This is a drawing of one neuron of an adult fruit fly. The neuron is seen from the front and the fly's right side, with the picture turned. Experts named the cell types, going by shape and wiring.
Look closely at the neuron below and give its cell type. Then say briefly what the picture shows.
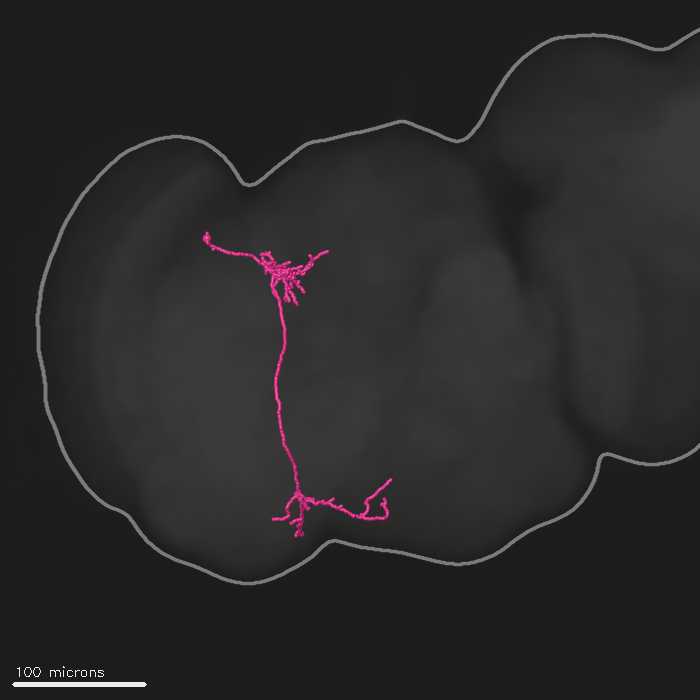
It is of cell type SMP735. This is a central-brain intrinsic neuron. By the scale bar it is about 250 microns tall in this view. In this view it is taller than it is wide.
